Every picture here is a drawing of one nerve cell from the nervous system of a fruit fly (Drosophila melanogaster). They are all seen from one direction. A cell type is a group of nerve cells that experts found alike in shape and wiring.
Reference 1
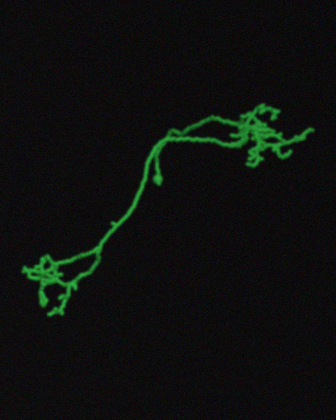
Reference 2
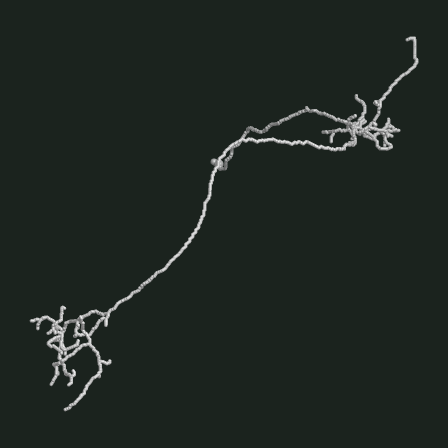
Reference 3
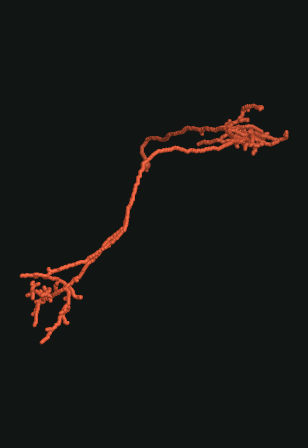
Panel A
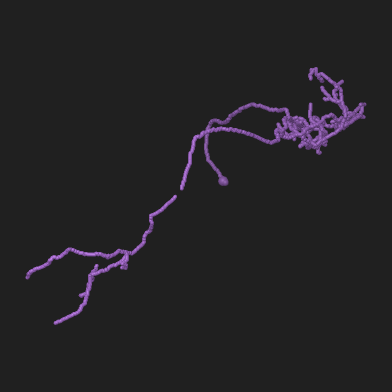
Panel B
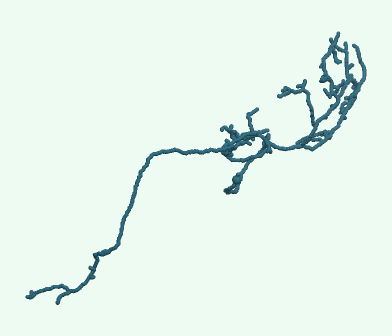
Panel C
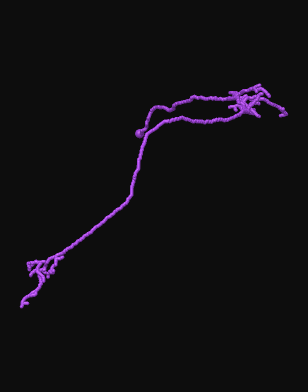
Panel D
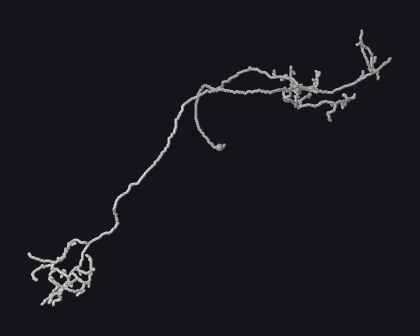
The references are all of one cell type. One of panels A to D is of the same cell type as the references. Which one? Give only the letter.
C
